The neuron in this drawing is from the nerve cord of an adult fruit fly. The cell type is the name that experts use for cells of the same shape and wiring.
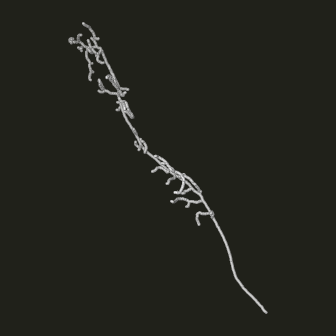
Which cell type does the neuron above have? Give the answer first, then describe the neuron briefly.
It is of cell type DNae003. Its broad class is descending neuron. No cell body is drawn. In this view it is taller than it is wide.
